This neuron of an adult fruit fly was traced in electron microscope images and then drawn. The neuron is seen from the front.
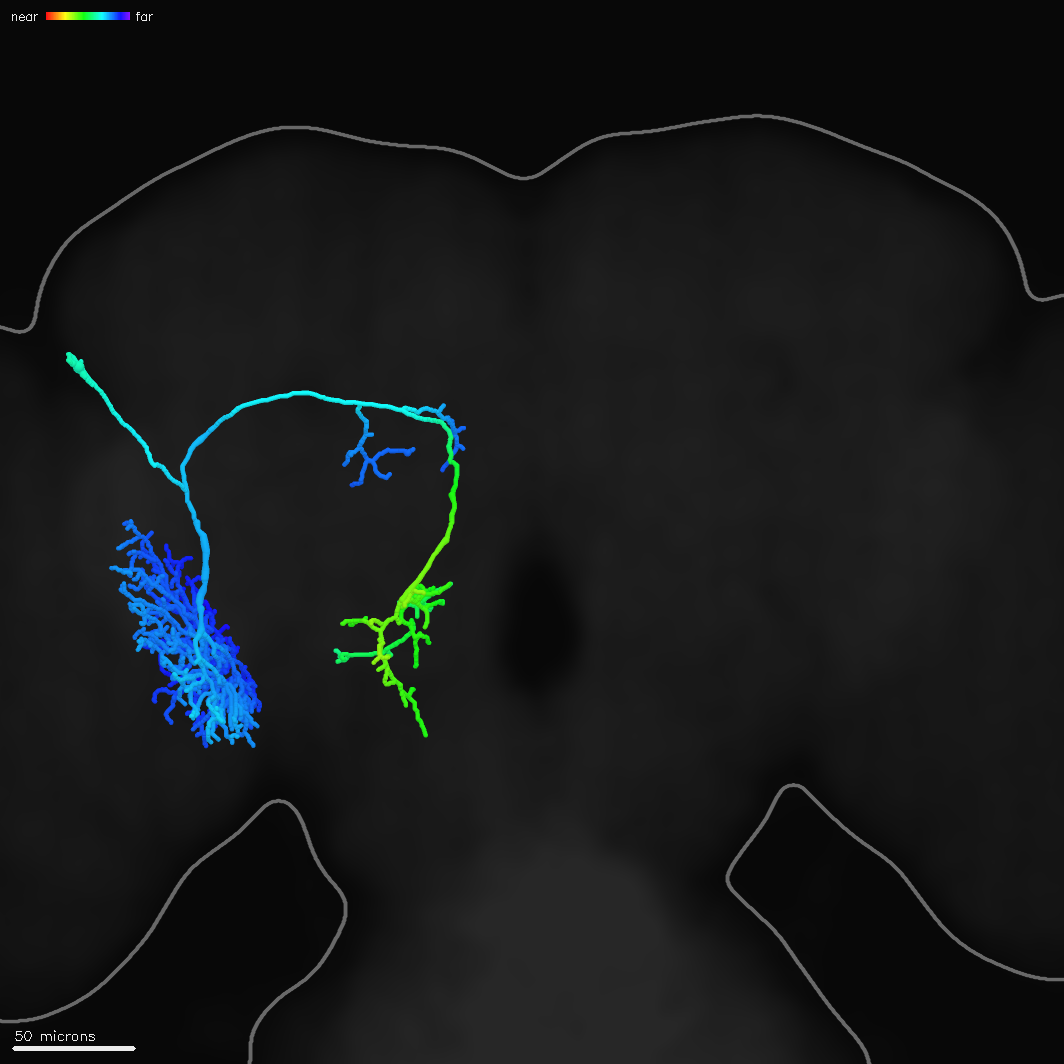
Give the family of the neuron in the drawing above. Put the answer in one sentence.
The family is hemilineage LHl4_posterior.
